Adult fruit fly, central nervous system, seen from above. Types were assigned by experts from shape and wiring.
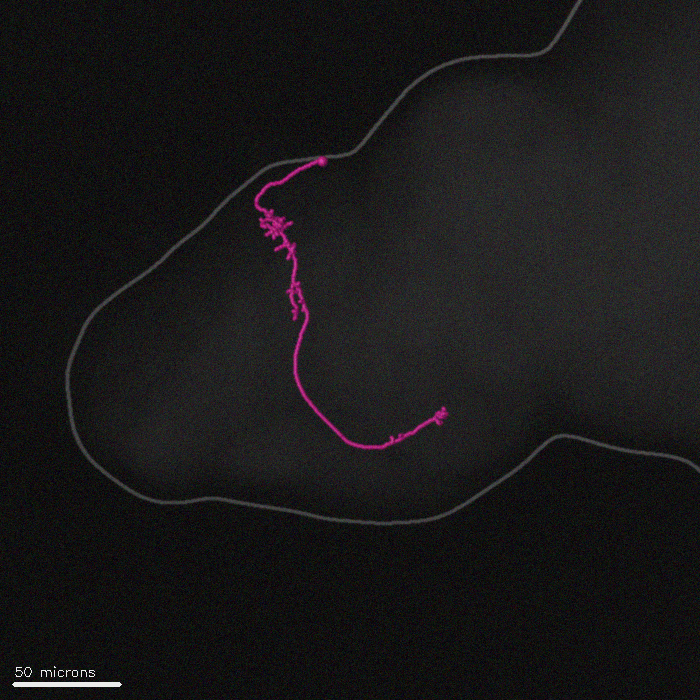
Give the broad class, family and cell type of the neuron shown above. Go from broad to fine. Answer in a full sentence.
An optic-lobe intrinsic neuron of the Tm family, type Tm12.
